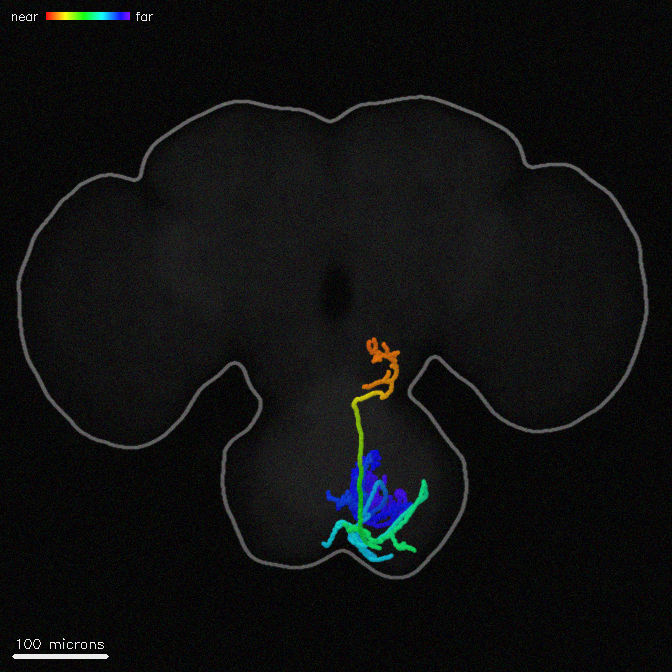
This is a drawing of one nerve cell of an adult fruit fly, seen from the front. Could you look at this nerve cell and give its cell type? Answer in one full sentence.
The single nerve cell here is of type AN01B004.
